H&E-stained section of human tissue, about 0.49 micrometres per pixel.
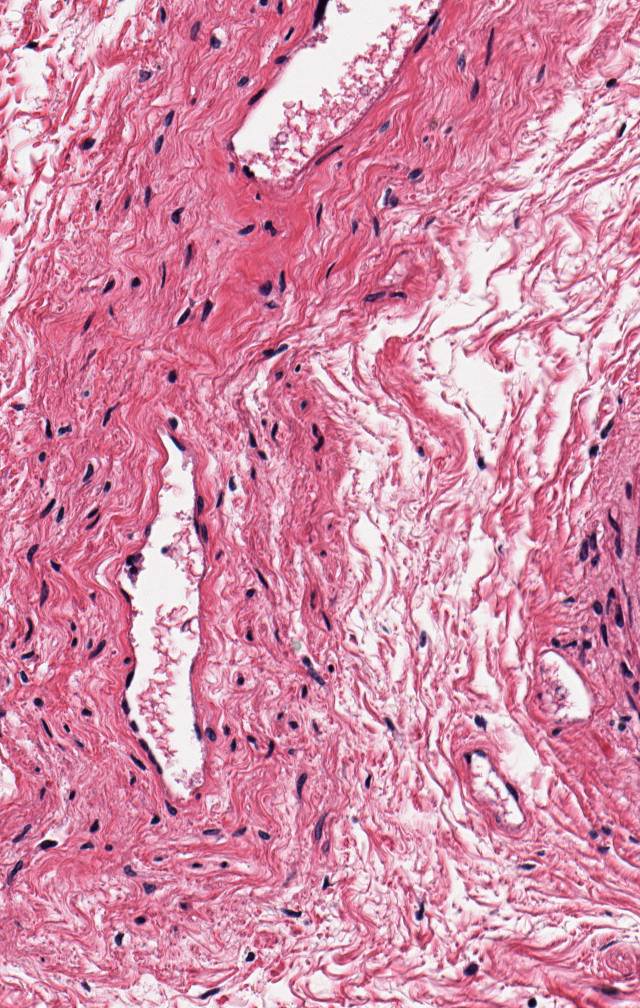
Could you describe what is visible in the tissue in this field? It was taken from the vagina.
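First, the tissue: the whole field is fibrous connective tissue, with no epithelium anywhere. Next, the cells: fibroblasts scattered through the stroma, each with a dark spindle-shaped nucleus and little visible cytoplasm. Then any spaces: left of centre runs a long, narrow, vertically oriented thin-walled space containing pale pink flocculent material. Last, fat: no fat cells are present.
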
